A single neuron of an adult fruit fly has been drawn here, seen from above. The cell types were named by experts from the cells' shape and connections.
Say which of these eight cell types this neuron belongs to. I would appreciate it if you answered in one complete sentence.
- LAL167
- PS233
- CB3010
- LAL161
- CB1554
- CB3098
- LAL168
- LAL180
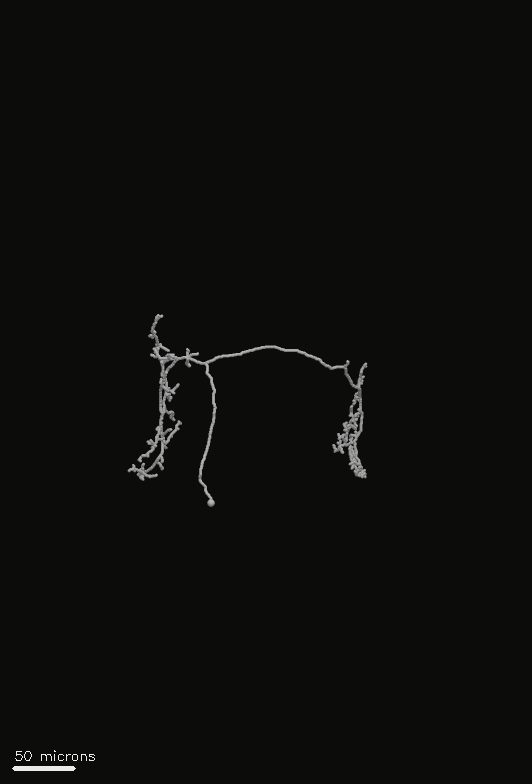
It is the cell type LAL180 to which this neuron belongs.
